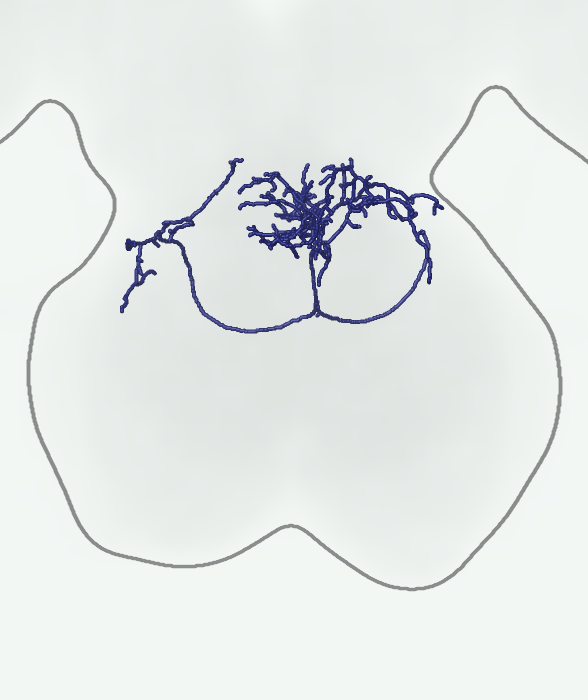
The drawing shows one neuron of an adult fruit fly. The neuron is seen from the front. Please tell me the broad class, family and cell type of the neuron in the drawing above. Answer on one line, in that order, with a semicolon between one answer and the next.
nerve-cord intrinsic neuron; hemilineage 19B; IN19B070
